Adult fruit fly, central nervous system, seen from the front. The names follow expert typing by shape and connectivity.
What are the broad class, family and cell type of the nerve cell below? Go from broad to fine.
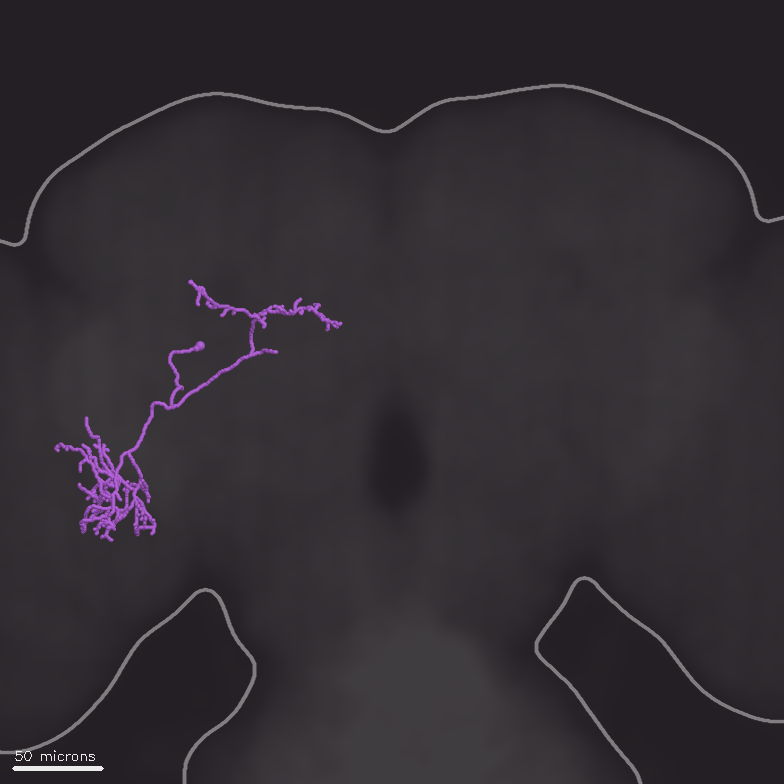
visual projection neuron; hemilineage VPNp&v1_ventral; LC37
